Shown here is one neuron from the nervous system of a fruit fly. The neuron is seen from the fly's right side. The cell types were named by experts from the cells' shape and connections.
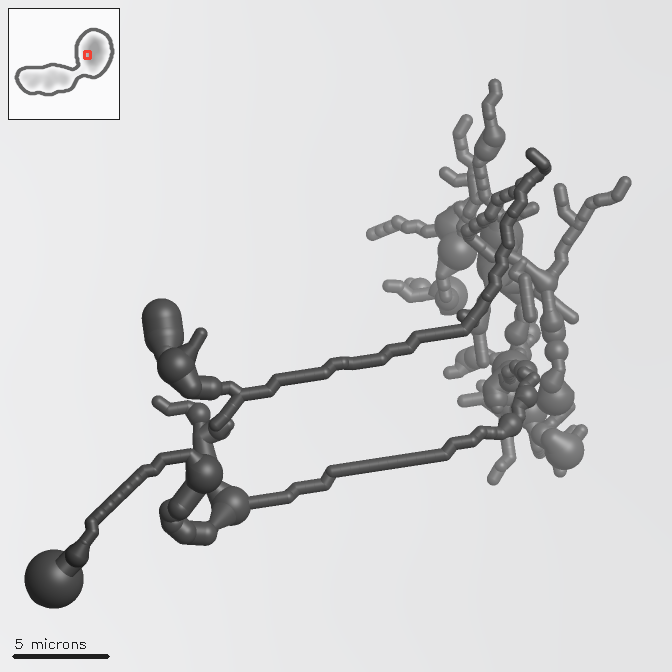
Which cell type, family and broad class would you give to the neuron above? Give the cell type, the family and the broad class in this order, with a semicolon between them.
T4d; T; optic-lobe intrinsic neuron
